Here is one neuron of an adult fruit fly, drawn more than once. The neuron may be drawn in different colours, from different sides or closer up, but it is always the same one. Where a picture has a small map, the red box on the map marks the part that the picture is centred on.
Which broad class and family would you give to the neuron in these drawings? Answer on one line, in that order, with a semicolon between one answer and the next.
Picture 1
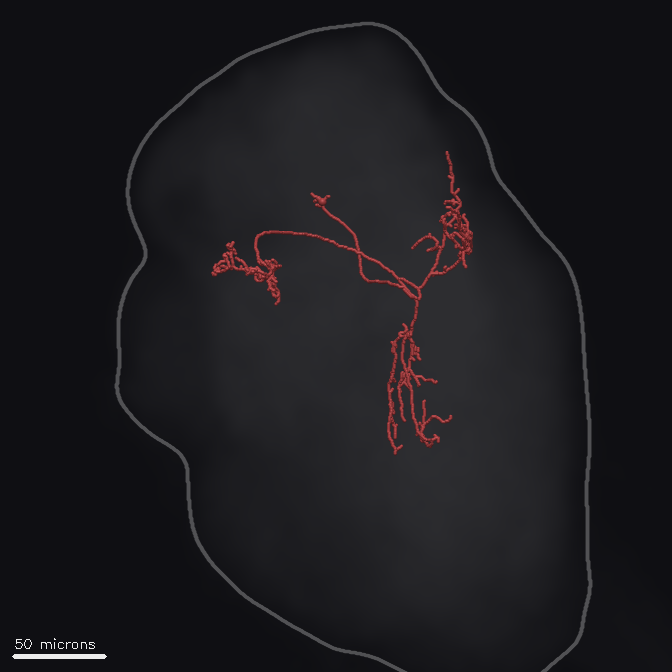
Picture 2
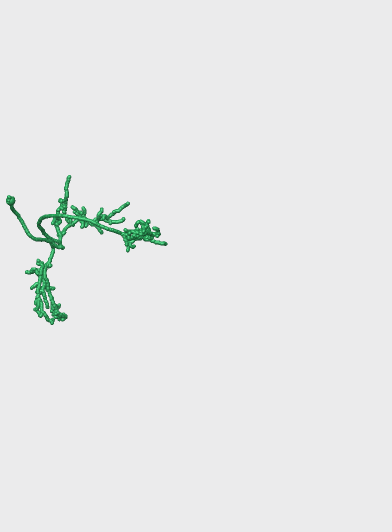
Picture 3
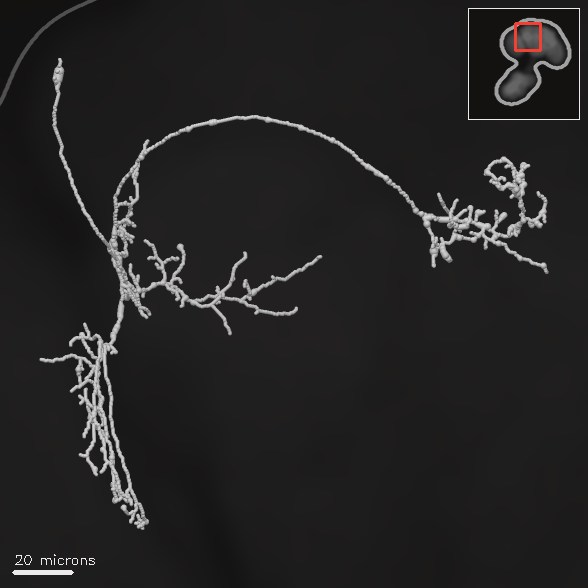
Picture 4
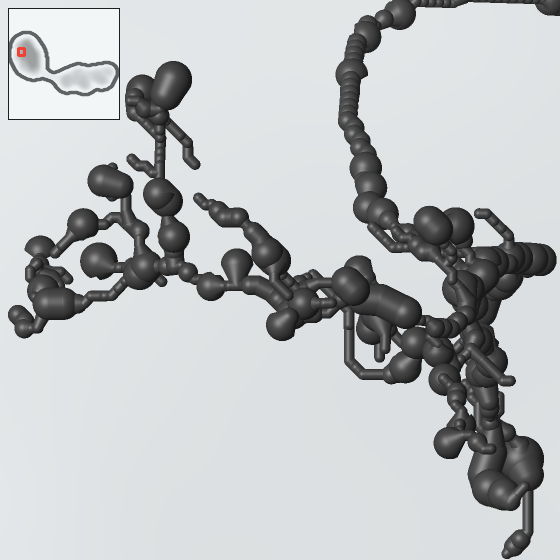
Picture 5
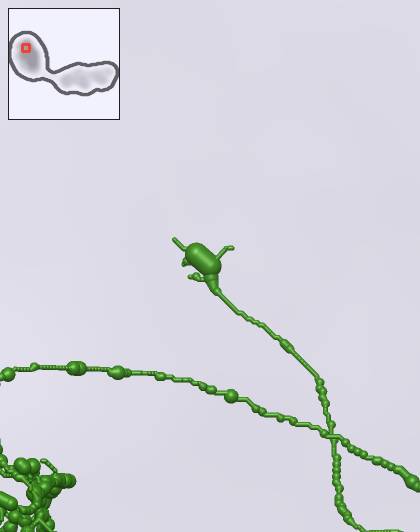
visual projection neuron; hemilineage SLPa&l1_lateral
